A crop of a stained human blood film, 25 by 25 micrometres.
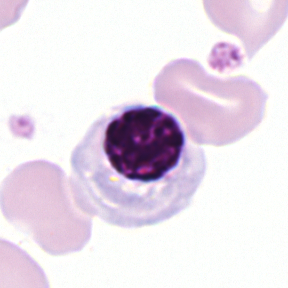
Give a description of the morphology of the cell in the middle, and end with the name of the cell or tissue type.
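Dense, coarsely clumped chromatin gives the nucleus a dark purple colour. No distinct nucleoli are visible in it. The cytoplasm is very pale greyish-blue and shows no granules. The cell is a normoblast.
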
